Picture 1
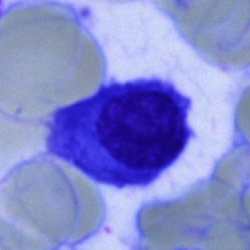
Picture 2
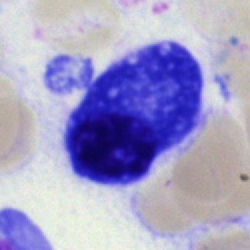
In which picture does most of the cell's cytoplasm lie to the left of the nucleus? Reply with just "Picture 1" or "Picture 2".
Picture 1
